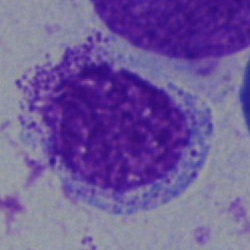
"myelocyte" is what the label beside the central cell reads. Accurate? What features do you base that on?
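Around the nucleus of the central cell runs only a narrow, pale blue-grey rim of cytoplasm.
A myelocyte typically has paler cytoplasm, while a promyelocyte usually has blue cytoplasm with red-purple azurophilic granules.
This pale rim favours myelocyte over promyelocyte, so the name myelocyte fits. The chromatin is dark purple and coarsely clumped, with scattered small pale spots, and the outline is roughly oval, with a ragged, bumpy edge at the upper left.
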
